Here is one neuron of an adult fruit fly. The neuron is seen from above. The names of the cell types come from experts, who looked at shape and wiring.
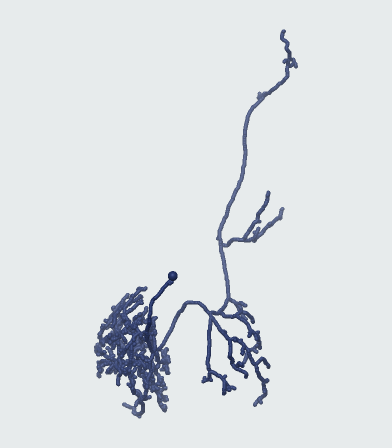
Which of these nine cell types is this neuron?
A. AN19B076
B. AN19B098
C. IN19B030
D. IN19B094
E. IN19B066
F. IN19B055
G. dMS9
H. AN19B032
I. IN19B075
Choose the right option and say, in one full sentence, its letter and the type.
What option C names, IN19B030, is the cell type of the neuron.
